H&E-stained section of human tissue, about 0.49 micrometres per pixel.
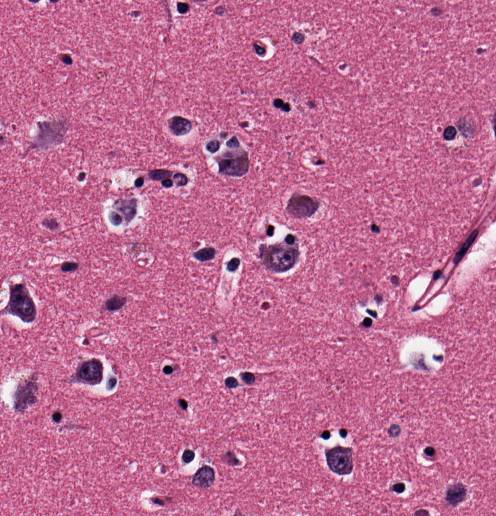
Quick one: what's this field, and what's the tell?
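Answer: cerebral cortex. Check the neurons first: each has a rim of purplish, faintly granular cytoplasm around its nucleus.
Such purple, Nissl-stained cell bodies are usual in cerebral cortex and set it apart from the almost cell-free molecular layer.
Next, small round dark glial nuclei with little cytoplasm lie between the neurons, several pressed against neuronal edges, including near the centre.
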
